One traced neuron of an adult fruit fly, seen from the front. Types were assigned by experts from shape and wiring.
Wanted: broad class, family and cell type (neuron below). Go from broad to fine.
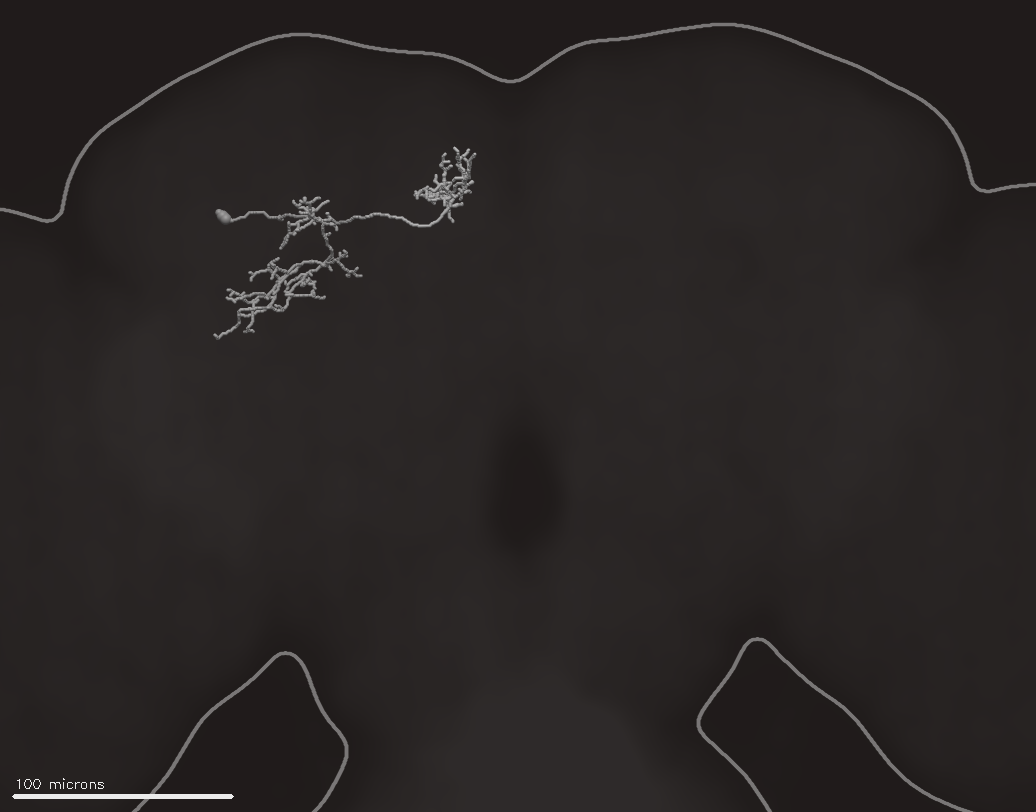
central-brain intrinsic neuron; hemilineage CLp2; SMP278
